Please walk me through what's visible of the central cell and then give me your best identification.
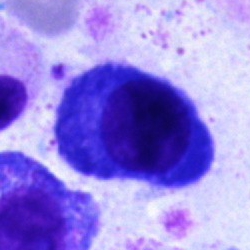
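Toward the right side of this cell sits an off-centre nucleus with dense, dark purple chromatin. The cytoplasm stains deep blue, and a paler curved band runs through it along the left edge of the nucleus. This is a plasma cell.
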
